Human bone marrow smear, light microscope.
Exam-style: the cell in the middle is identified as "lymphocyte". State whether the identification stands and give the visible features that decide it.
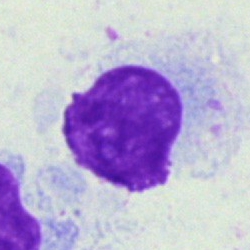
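Look first at the nucleus: it stains deep purple throughout, and its edge is slightly bumpy and uneven, most of all at the lower right. Its chromatin looks clumped, with small paler patches scattered among darker areas. Around it lies pale greyish-blue cytoplasm, abundant and reaching furthest toward the upper right, with a faint, ill-defined outer border.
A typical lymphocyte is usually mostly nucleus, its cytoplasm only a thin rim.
That does not match the wide spread of cytoplasm in this cell, so it speaks against lymphocyte.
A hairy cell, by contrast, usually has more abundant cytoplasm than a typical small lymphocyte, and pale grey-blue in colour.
Both of those points agree with what you see here. So lymphocyte does not fit; this is a hairy cell.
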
